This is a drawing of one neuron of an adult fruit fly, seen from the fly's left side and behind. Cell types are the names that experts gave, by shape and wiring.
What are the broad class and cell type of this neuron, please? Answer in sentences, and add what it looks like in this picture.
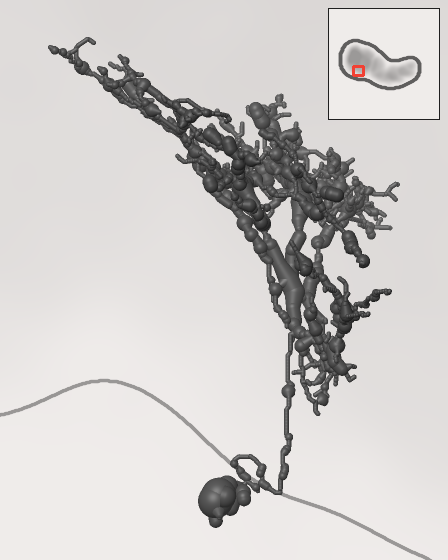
This is a central-brain intrinsic neuron. Its cell type is GNG197. Its cell body lies at the bottom of the picture. The picture shows dozens of branch ends.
